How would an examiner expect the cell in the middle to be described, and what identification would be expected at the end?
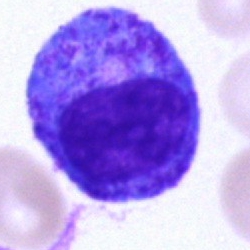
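First, the nucleus sits off-centre in the lower part of the cell. Second, the band of cytoplasm is widest above the nucleus. Third, scattered purple granules lie in the cytoplasm, mostly above the nucleus. Fourth, a paler zone sits in the cytoplasm just above the nucleus. This is a promyelocyte.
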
